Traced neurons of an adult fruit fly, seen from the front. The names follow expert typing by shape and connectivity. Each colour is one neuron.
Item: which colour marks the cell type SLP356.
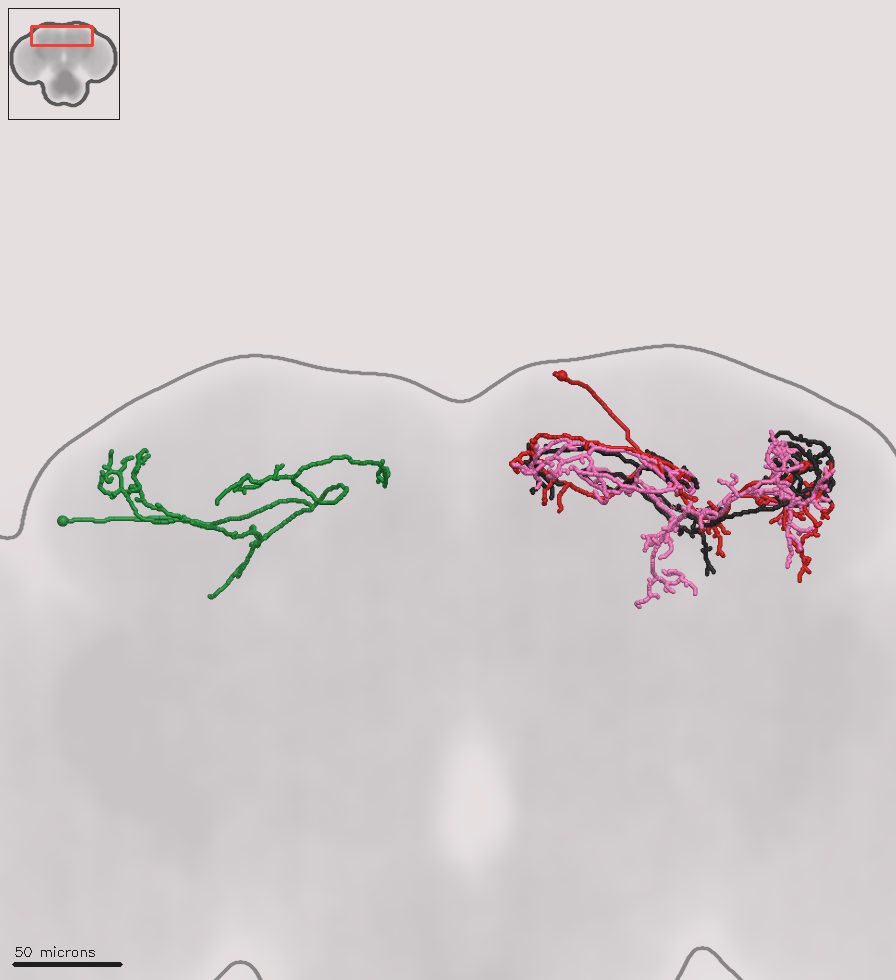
pink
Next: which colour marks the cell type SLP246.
green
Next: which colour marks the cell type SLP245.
black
